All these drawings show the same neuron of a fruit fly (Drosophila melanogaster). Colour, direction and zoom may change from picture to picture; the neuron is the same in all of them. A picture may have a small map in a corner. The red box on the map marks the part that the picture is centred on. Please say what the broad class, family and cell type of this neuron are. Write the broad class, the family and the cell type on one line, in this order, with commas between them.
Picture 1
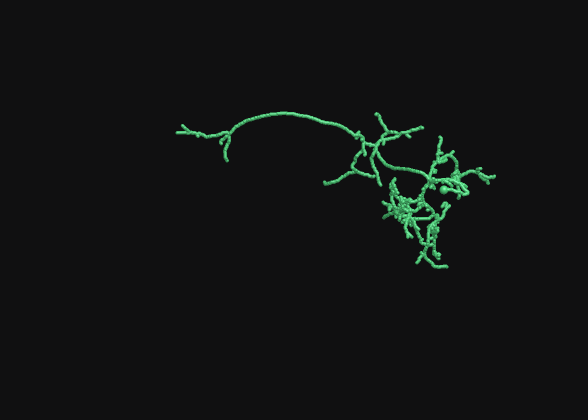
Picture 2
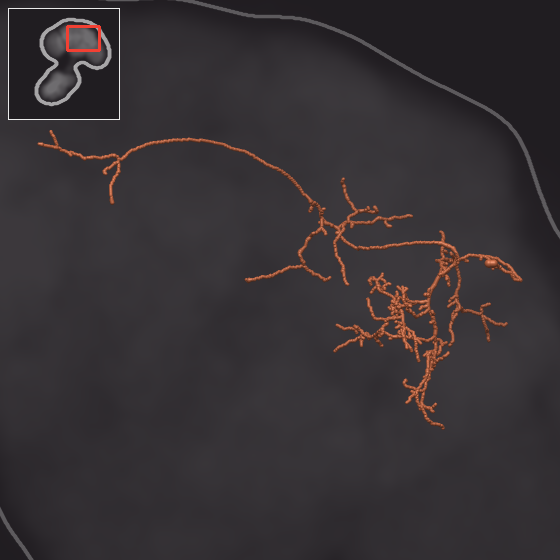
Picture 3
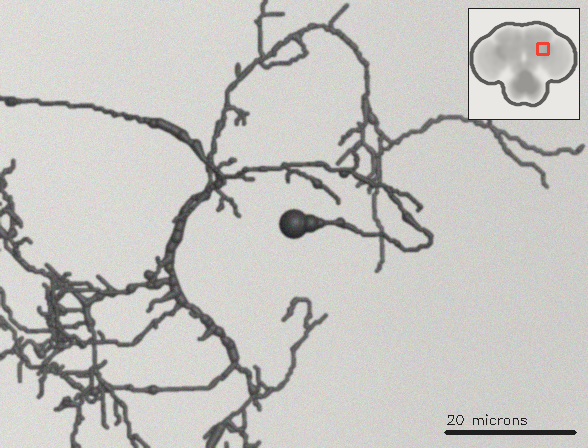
central-brain intrinsic neuron, hemilineage VLPa1_medial, aSP10A_b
